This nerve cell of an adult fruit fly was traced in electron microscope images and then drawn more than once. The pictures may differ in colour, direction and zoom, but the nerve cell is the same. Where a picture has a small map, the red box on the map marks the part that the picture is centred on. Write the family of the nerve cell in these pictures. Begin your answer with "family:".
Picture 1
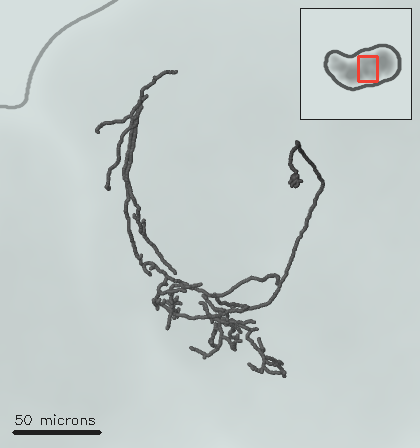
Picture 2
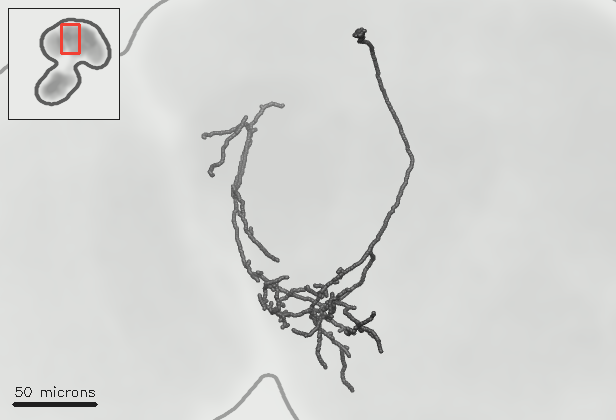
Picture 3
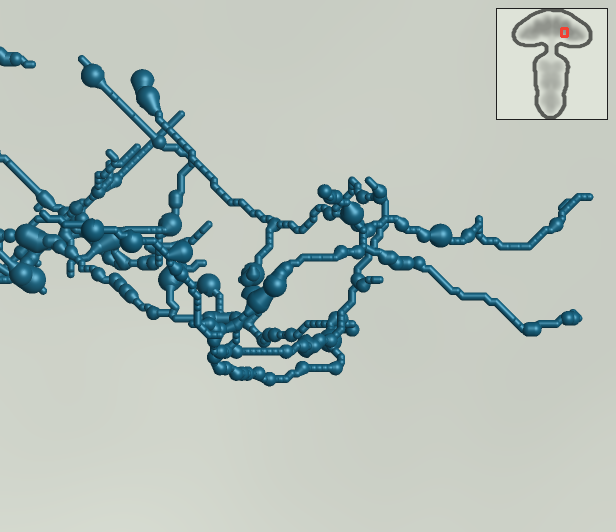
family: hemilineage WEDd1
